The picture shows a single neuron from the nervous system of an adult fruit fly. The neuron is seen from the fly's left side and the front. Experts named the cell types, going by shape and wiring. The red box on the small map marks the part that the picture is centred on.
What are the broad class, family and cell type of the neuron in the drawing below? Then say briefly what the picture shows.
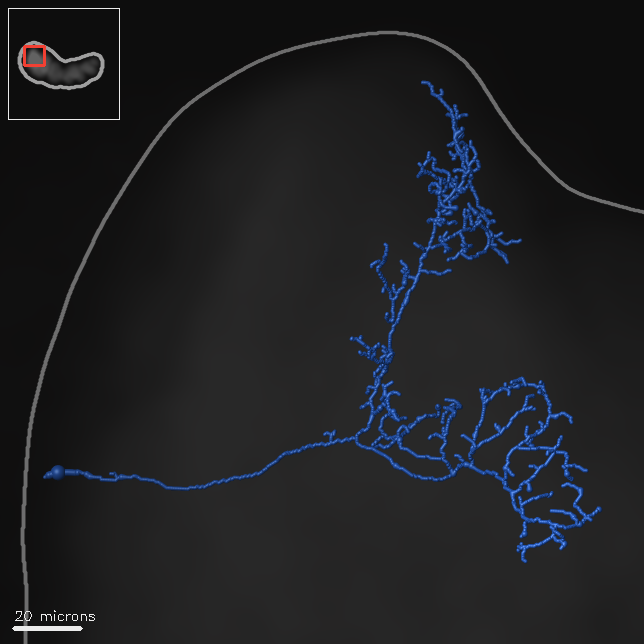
Its broad class is central-brain intrinsic neuron. Its family is hemilineage AOTUv4_ventral. It is of cell type FB8I. Its cell body lies at the lower left of the picture. By the scale bar it is about 170 microns wide in this view. The picture shows dozens of branch ends.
